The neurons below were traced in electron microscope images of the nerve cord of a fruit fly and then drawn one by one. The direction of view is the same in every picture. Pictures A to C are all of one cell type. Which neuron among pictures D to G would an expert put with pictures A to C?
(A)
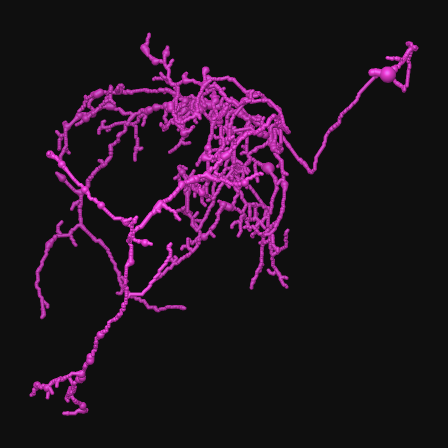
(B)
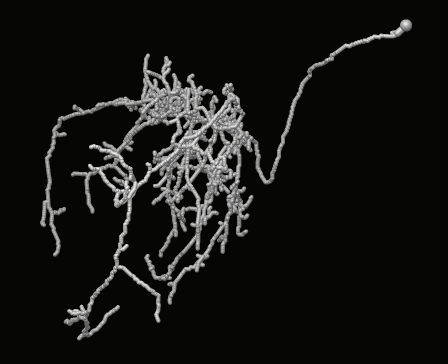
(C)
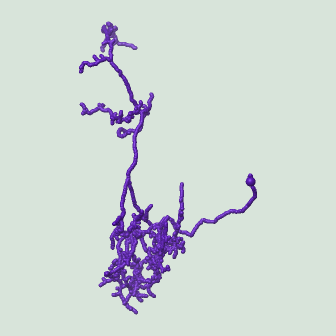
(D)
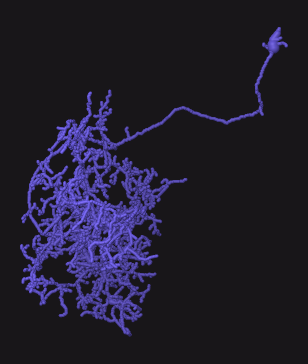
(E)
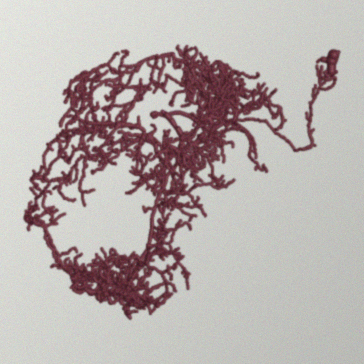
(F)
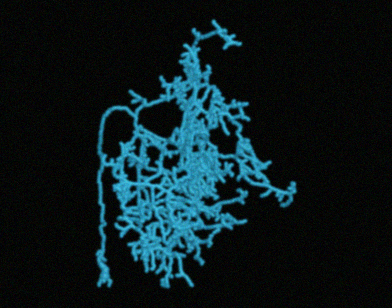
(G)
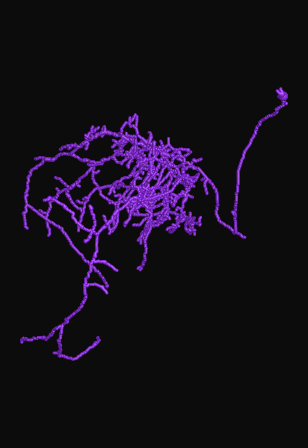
Picture G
